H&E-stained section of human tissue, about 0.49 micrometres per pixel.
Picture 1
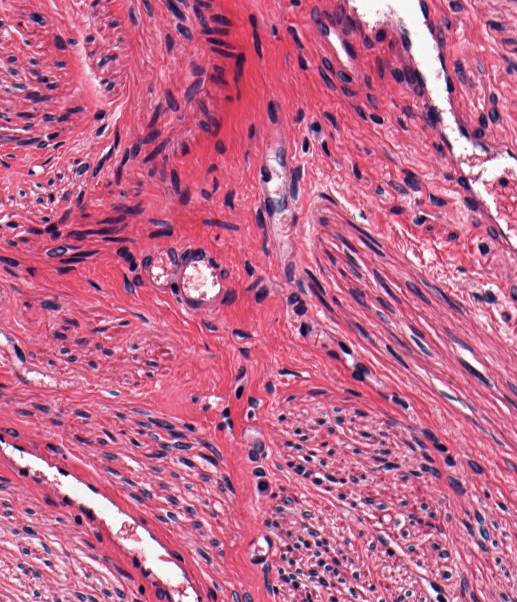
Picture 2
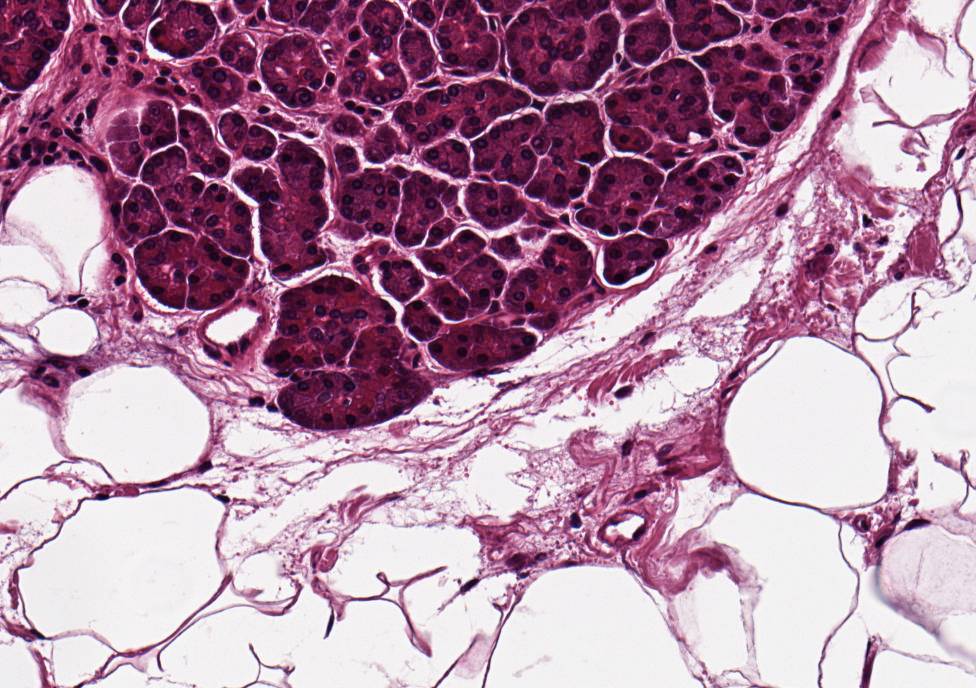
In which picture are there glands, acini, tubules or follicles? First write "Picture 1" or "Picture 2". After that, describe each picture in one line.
Picture 2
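In picture 1: No epithelium or glands are present anywhere in the field.
In picture 2: A lobule of closely packed acini fills the upper part of the field, with fat tissue below it.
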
